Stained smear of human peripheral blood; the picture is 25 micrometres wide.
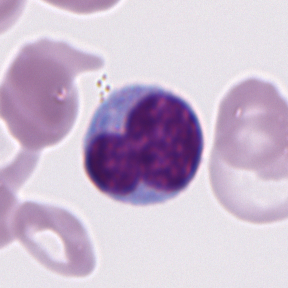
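Typical lymphocyte, the central nucleated cell in a stained peripheral blood smear. Outline round and smooth; cell about 11 micrometres across. Nucleus about 10 by 8 micrometres, filling about 70% of the cell's area. Chromatin dark purple, coarsely clumped. Cytoplasm pale blue, its rim widest at the upper left.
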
